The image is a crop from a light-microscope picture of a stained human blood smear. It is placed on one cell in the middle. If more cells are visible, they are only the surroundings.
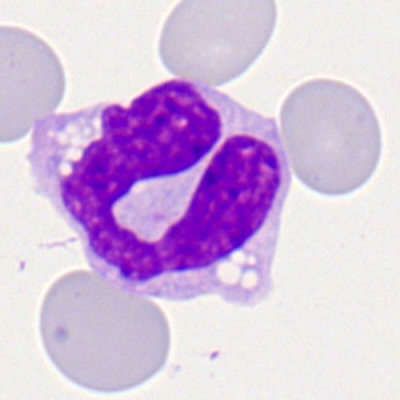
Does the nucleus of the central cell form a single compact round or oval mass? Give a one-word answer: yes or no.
No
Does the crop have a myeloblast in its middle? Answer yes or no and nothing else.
no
